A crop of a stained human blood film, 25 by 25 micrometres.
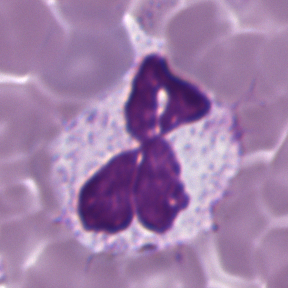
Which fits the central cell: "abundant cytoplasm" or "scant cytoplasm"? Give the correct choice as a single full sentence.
There is abundant cytoplasm around the nucleus of this cell.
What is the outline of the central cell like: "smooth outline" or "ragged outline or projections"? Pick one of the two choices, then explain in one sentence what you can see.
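Ragged outline or projections. The cell outline is roughly round with a finely ragged edge.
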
